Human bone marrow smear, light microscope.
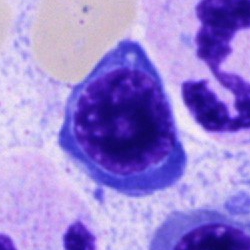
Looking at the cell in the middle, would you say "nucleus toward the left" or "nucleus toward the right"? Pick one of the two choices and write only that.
Nucleus toward the right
